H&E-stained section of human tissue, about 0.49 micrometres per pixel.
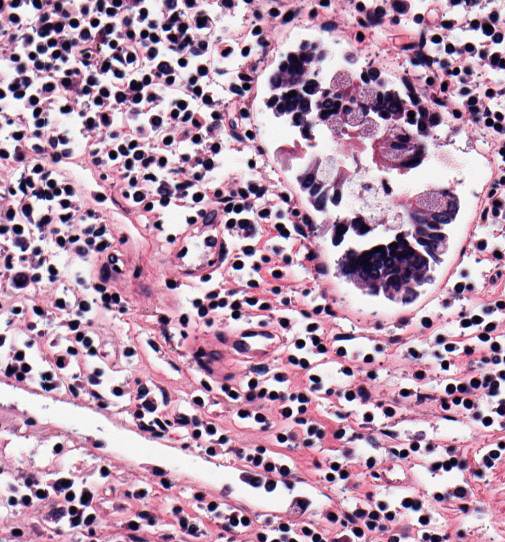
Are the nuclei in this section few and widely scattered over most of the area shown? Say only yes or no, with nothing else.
No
